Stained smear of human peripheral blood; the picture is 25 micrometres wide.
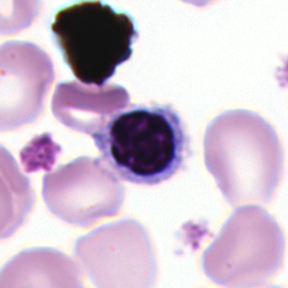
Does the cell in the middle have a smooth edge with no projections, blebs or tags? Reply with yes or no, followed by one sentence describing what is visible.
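No. Fine hair-like projections fringe the cell surface.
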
